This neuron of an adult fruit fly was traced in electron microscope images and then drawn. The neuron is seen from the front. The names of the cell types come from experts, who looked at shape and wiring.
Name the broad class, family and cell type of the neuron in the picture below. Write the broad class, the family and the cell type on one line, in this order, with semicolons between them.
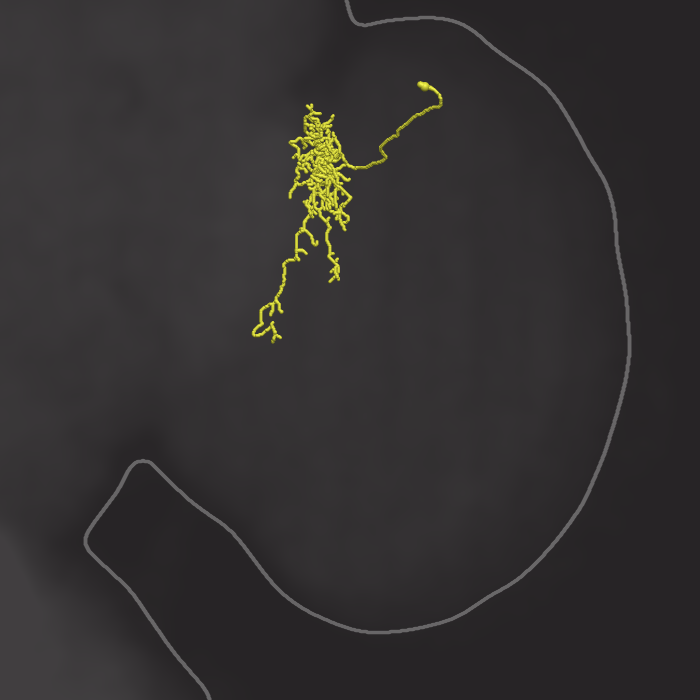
optic-lobe intrinsic neuron; Tm; Tm23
